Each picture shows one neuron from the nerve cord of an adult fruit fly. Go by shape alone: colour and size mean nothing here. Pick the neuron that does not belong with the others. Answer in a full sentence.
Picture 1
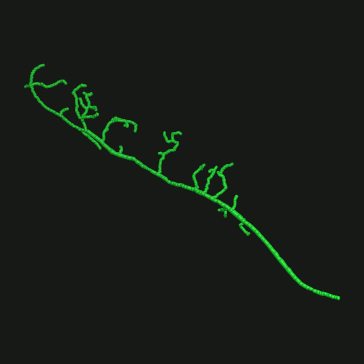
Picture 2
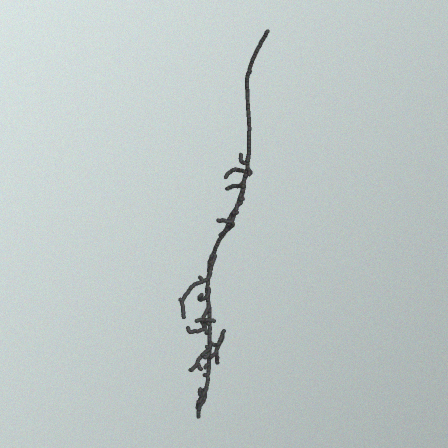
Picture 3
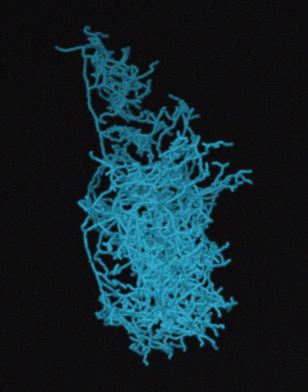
Picture 3 shows a neuron of another cell type.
